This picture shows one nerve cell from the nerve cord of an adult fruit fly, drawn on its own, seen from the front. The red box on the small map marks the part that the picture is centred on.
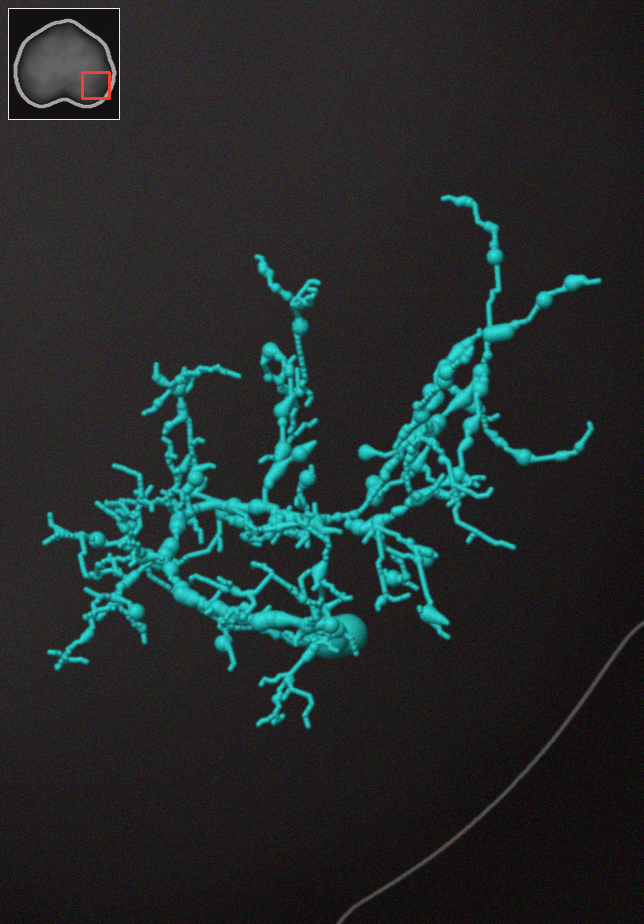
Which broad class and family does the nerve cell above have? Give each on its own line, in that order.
nerve-cord intrinsic neuron
hemilineage 20A.22A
